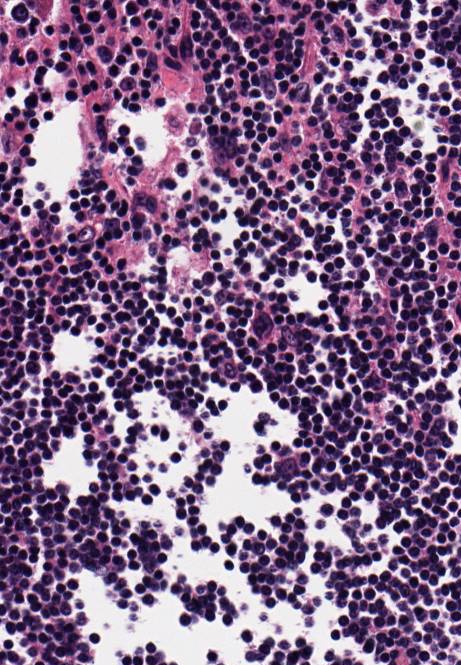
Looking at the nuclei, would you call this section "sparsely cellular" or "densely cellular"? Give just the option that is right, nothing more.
Densely cellular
